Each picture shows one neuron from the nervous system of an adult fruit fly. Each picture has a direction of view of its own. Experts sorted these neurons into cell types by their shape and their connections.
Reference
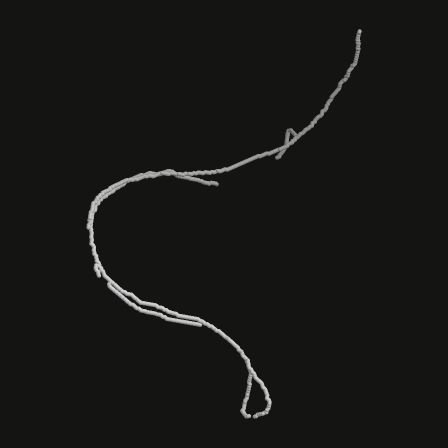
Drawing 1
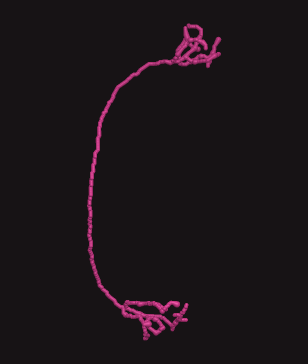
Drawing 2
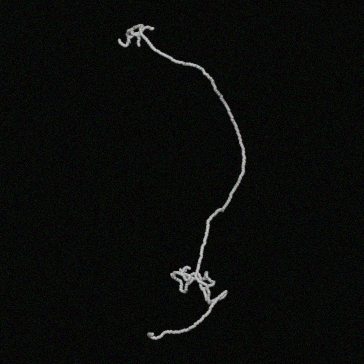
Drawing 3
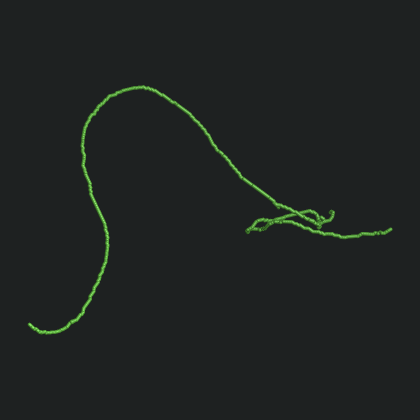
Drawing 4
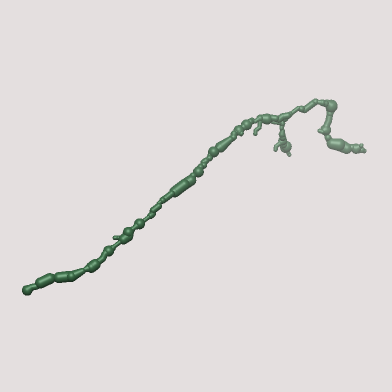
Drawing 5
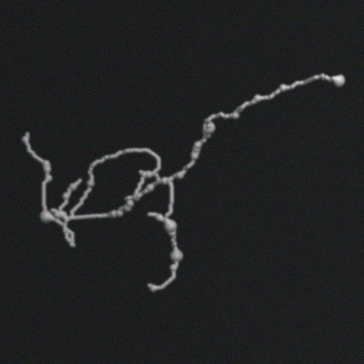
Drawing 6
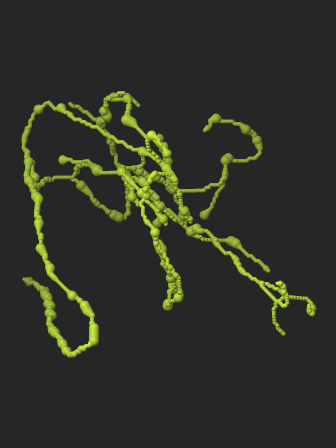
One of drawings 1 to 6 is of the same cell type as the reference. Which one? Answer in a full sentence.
Drawing 3 shows a neuron of the same cell type.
